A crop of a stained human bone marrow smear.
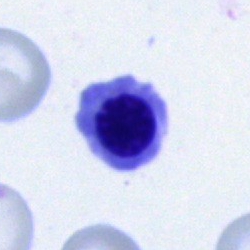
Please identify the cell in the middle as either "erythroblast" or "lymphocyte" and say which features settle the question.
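This is an erythroblast. The deciding point is the nucleus, whose chromatin is dark purple and densely clumped.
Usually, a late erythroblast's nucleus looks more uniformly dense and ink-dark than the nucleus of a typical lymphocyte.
The nucleus sits off-centre, toward the right side, and the cell outline is irregular and bumpy rather than smoothly round. The cytoplasm forms a moderate blue rim, widest on the left.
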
